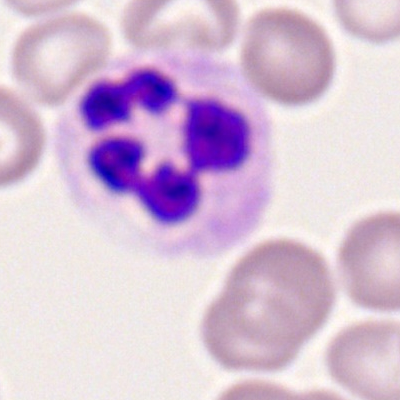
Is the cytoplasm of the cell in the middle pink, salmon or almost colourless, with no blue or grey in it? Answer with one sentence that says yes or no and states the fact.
Yes, what the cytoplasm of the cell shows is a pink, salmon or near-colourless tone without blue or grey.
